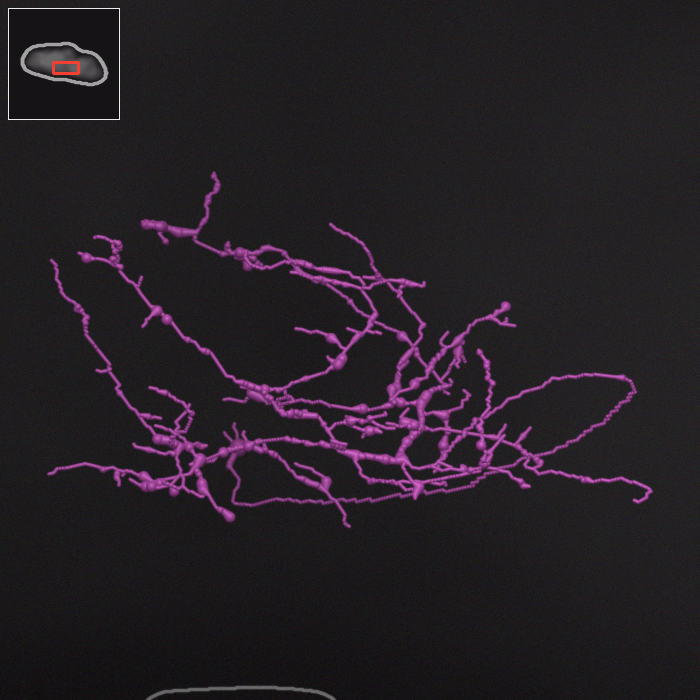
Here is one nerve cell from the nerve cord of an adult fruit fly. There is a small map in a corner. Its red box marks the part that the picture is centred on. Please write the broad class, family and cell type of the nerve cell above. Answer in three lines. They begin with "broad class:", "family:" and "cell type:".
broad class: nerve-cord intrinsic neuron
family: hemilineage 11B
cell type: IN11B023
